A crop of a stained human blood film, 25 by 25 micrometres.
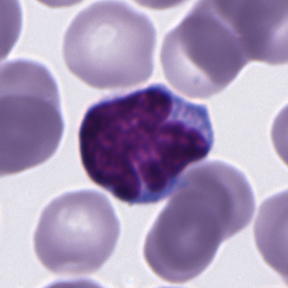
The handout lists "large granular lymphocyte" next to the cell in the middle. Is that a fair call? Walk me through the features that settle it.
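The nucleus fills most of the cell.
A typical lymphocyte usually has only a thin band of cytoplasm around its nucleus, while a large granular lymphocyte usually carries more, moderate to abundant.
The cell is therefore a typical lymphocyte, not a large granular lymphocyte. No nucleolus can be seen in the nucleus.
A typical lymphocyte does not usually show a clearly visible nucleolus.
The chromatin is dense and coarsely clumped, the cytoplasm lacks vacuoles, the outline is somewhat angular rather than smoothly round, and a red cell touches the lower right edge.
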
